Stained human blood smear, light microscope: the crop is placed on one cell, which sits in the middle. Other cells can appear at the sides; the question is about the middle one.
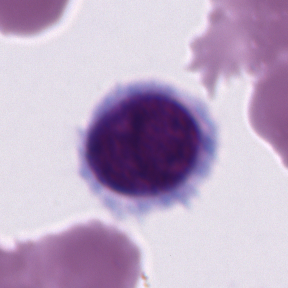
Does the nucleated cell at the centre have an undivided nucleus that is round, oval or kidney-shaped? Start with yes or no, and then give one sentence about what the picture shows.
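Yes. The nucleus is round to slightly oval, with no notch or lobes.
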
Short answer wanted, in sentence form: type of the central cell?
This crop is built around a hairy cell at its centre.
